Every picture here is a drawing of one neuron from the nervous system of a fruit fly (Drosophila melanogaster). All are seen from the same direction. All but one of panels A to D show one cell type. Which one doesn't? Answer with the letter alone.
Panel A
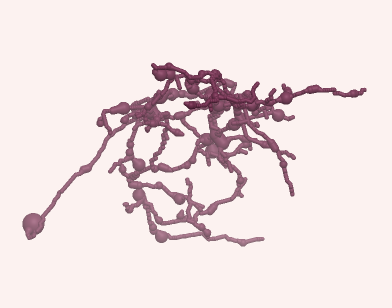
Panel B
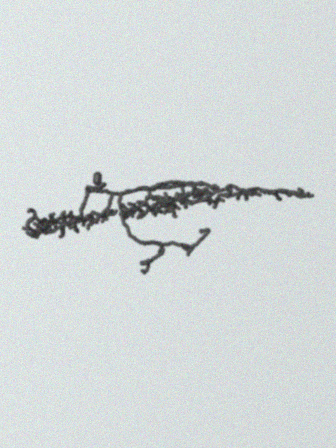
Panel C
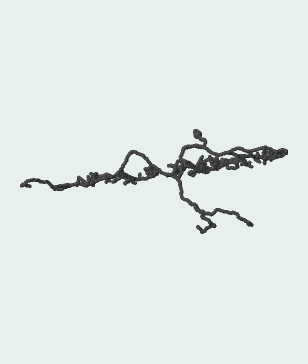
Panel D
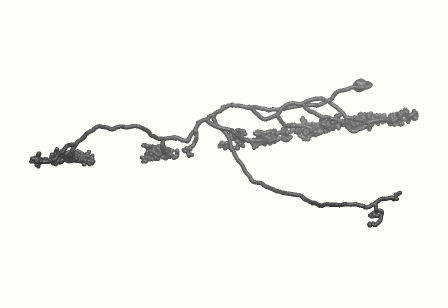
A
